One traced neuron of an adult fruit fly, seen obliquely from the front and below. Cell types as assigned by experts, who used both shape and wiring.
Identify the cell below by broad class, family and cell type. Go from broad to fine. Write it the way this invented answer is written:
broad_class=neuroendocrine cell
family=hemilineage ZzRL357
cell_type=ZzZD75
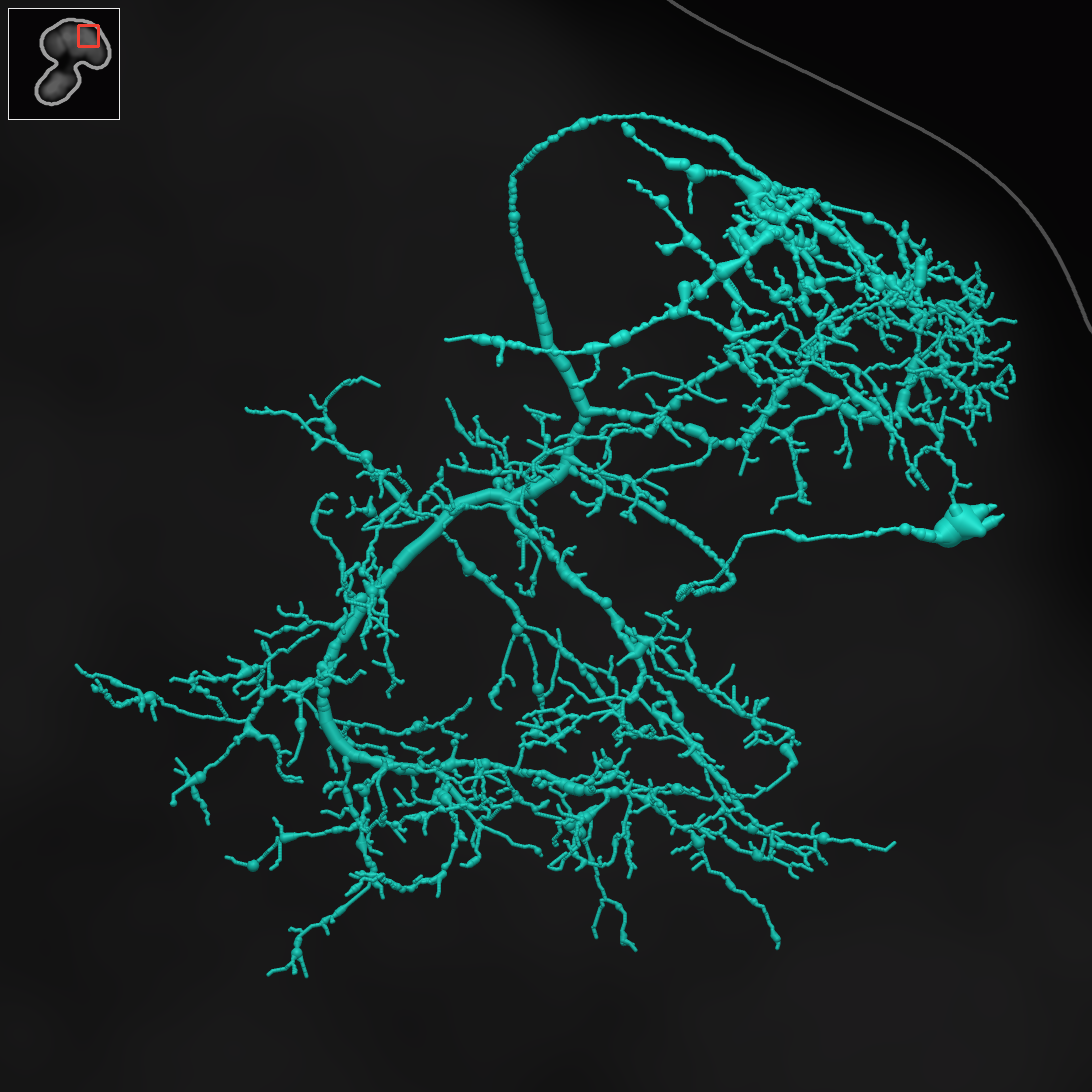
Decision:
broad_class=central-brain intrinsic neuron
family=hemilineage AOTUv2
cell_type=AOTU009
